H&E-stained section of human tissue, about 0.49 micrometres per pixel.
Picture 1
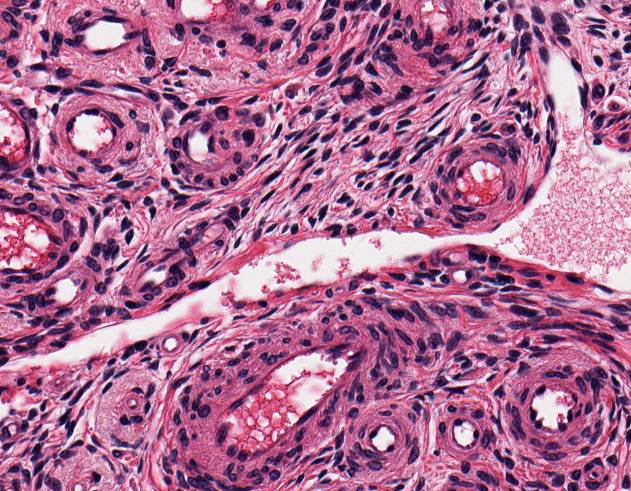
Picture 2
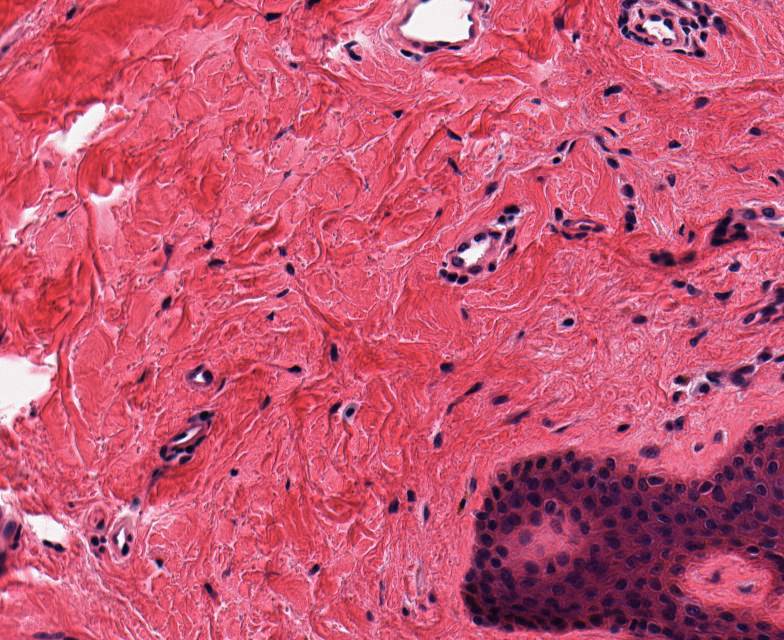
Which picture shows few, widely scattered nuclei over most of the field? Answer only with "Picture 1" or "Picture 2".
Picture 2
